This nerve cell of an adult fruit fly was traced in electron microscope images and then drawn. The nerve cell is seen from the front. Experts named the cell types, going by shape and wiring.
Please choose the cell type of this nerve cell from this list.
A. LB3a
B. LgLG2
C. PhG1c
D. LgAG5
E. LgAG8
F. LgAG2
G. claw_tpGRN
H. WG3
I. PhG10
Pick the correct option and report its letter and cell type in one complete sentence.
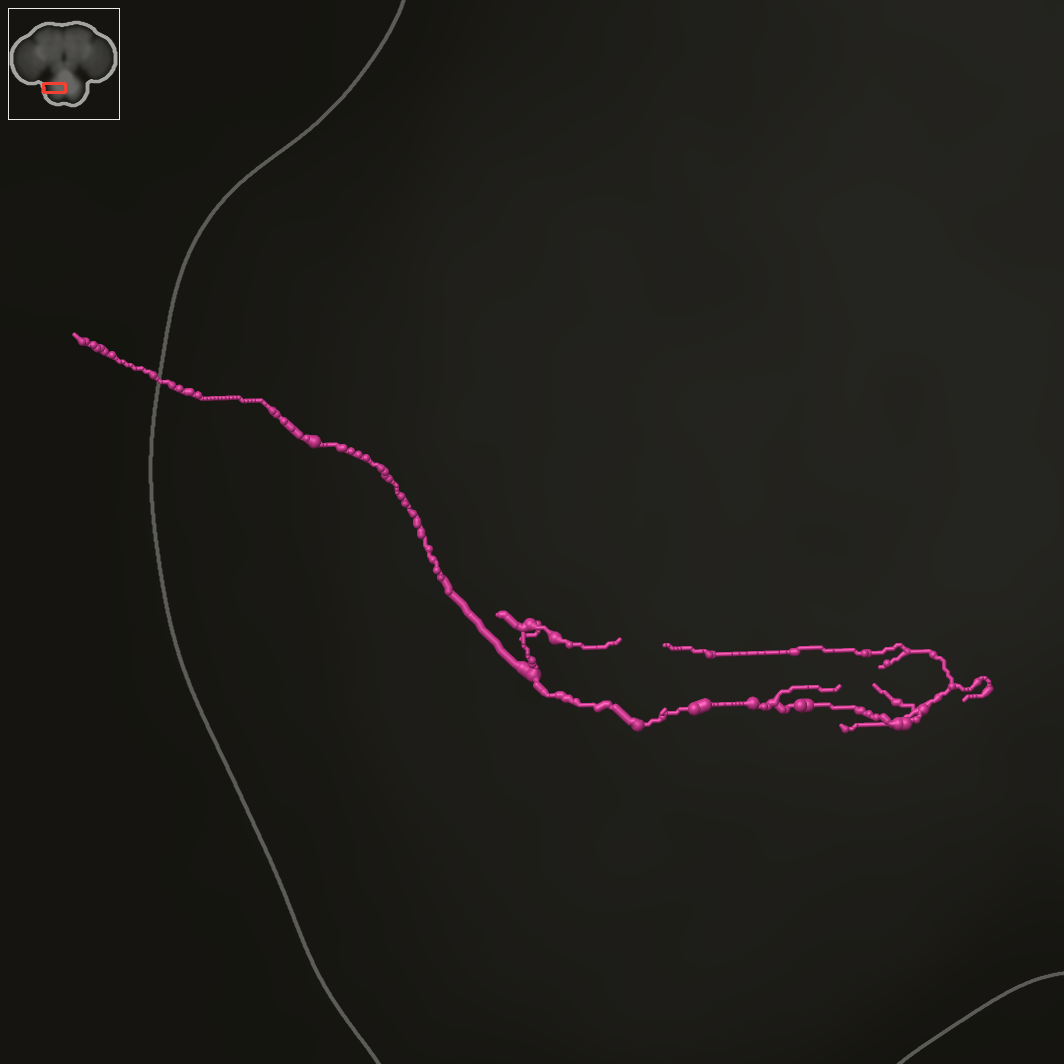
By cell type, the nerve cell is classed as WG3, which is option H.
